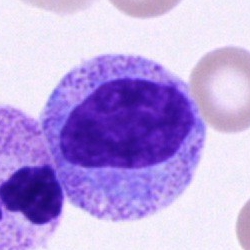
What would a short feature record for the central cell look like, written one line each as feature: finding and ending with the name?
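Edge: round and smooth all the way around
Nucleus position: off-centre, sitting toward the top of the cell
Cytoplasm colour: a pale blue-lilac
Vacuoles: look closely, and you will find none
Cell: this one is a myelocyte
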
